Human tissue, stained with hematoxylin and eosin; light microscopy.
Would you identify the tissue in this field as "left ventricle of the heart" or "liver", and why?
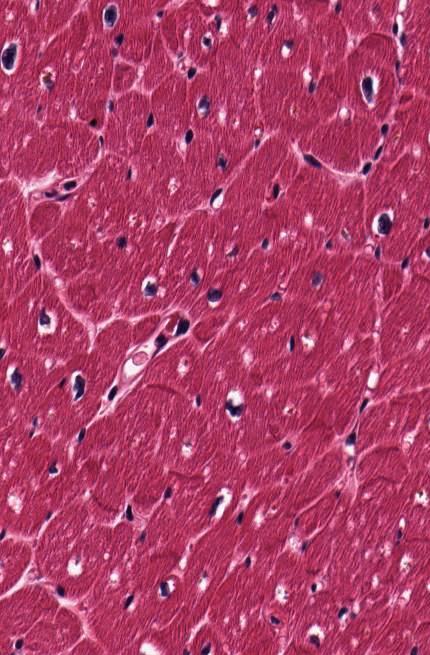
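This is left ventricle of the heart. First check: the tissue consists of fibres, in groups separated by thin pale connective-tissue strands.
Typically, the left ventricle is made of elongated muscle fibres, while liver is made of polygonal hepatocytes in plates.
Last, the fibre cytoplasm is deep pink and finely stippled.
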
